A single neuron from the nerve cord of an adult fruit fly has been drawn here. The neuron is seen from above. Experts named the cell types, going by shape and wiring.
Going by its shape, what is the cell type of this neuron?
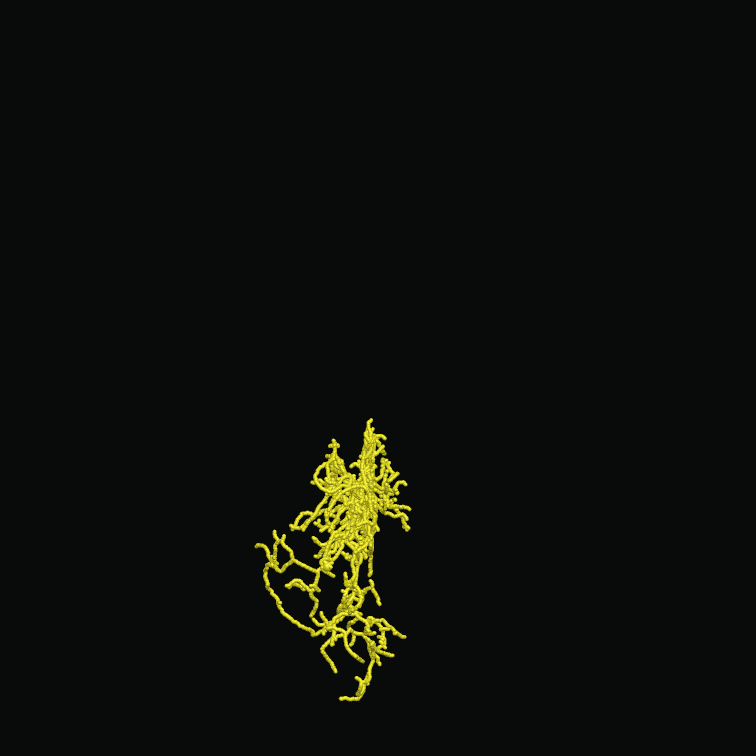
IN09A011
